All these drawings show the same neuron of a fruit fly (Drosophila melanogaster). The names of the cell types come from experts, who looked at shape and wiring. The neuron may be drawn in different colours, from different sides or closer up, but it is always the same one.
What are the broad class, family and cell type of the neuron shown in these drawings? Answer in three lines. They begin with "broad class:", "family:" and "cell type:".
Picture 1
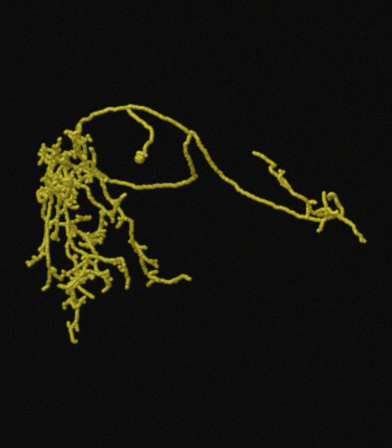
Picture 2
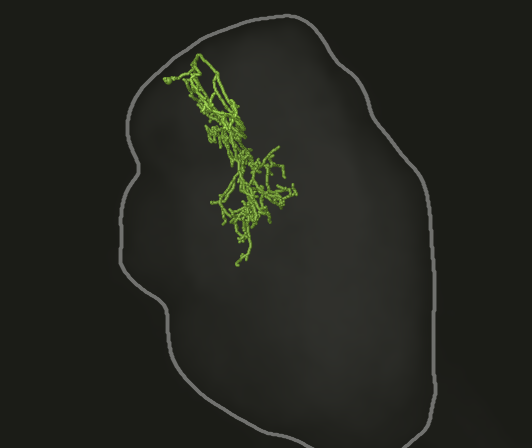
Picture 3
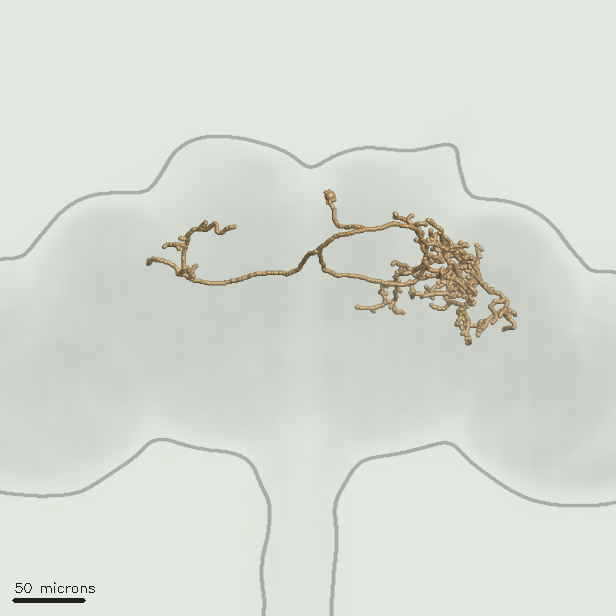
broad class: central-brain intrinsic neuron
family: hemilineage SMPad1
cell type: SIP116m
